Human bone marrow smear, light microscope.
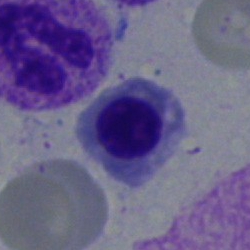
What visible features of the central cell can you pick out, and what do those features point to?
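Start with the outline: it is irregular and somewhat angular, not smoothly round. Inside, the chromatin is dense and dark purple. Around the nucleus runs a moderate rim of pale greyish-blue cytoplasm, and just to the right of the nucleus you can see a paler zone in the cytoplasm. What we have here is an erythroblast.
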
